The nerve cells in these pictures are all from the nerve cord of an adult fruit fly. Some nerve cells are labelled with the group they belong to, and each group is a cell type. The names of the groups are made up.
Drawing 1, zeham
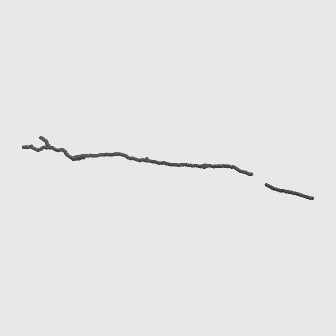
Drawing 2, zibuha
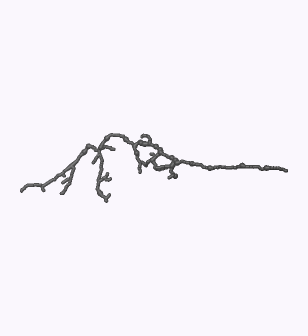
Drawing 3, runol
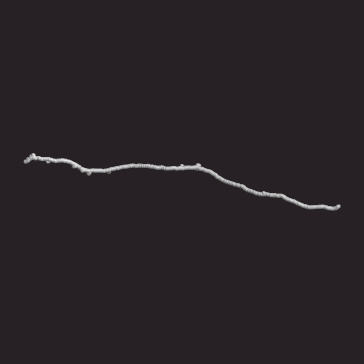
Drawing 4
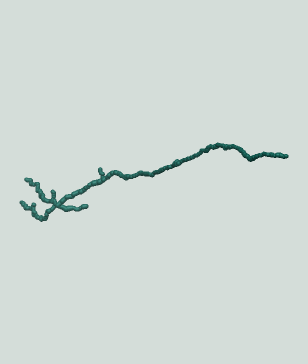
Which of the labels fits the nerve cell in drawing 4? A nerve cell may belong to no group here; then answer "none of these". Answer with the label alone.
zeham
